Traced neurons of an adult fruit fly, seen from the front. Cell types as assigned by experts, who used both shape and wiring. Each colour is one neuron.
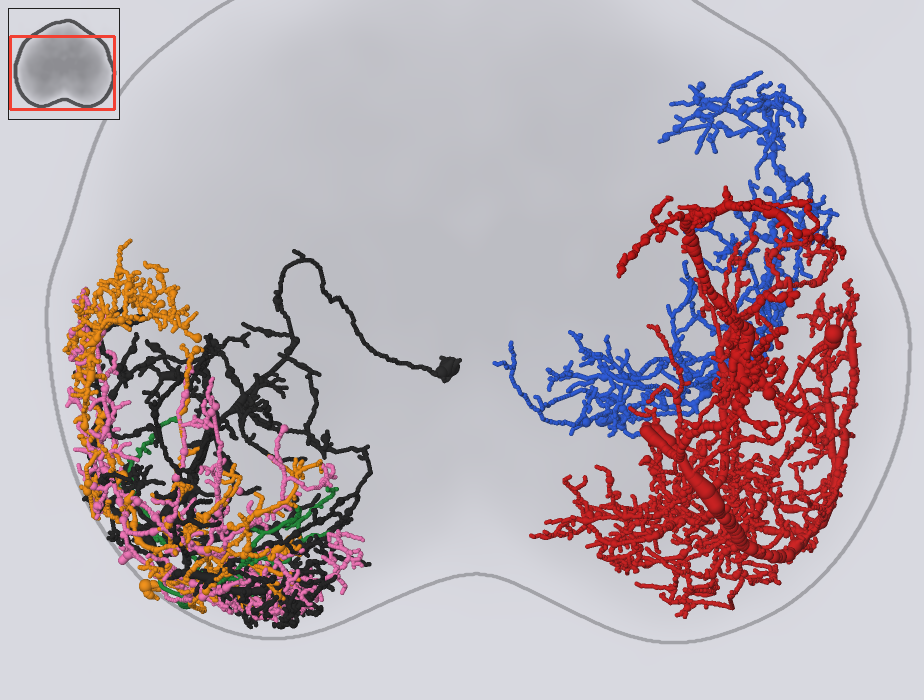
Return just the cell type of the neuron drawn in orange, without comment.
IN13A052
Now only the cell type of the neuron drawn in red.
IN09A004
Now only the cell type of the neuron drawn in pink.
IN13A054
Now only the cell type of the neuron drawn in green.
IN13A072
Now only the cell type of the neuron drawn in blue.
IN13A053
